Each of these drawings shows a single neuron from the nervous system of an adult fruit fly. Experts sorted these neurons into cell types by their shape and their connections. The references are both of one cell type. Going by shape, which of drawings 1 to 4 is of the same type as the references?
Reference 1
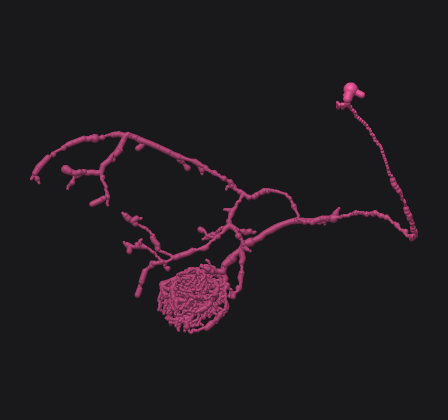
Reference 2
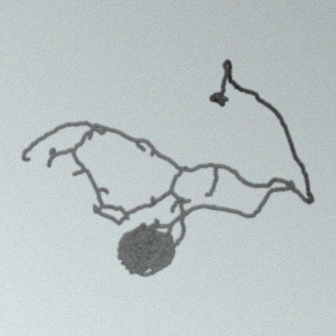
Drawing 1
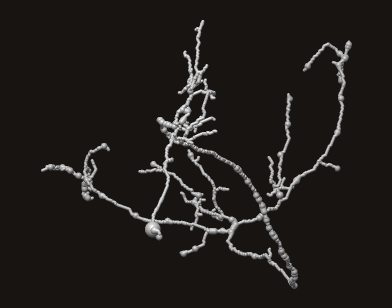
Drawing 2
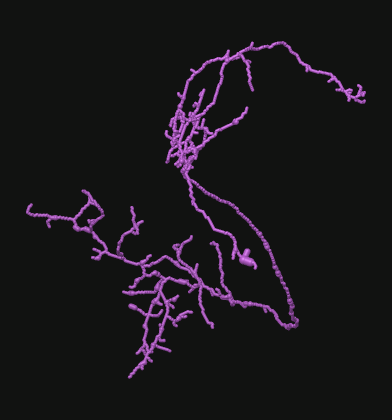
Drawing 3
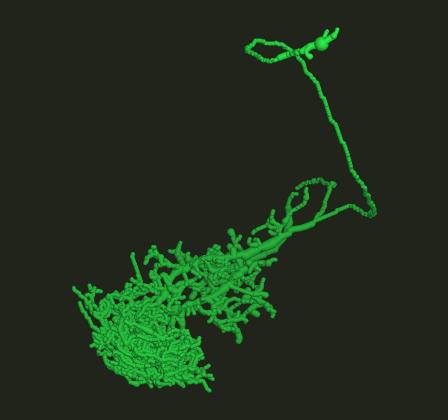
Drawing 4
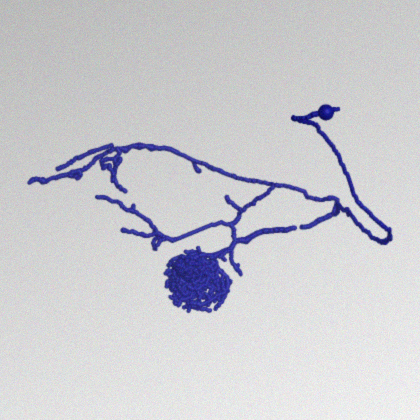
Drawing 4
